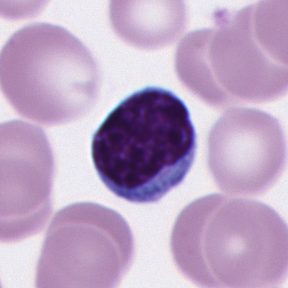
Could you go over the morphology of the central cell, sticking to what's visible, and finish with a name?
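Nucleus round to slightly oval, unlobed. Chromatin dark purple, coarsely clumped. Nucleoli not visible. Cytoplasm without distinct coloured granules. Typical lymphocyte.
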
